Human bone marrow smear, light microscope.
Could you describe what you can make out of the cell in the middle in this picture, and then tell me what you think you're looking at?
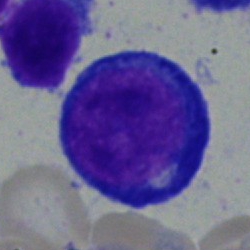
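A smooth outline encloses a round cell. Most of the cell is taken up by the nucleus, and the cytoplasm remains as a thin rim only. No granules are visible in the cytoplasm. Near the lower right edge of the cell lies a small pale area. This cell is a proerythroblast.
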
